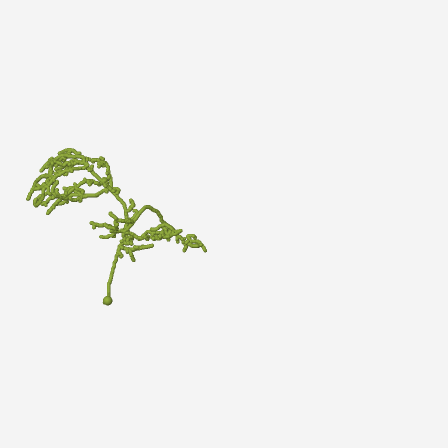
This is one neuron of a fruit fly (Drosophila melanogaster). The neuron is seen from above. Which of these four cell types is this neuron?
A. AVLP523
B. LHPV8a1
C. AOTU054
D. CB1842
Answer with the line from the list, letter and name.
A. AVLP523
